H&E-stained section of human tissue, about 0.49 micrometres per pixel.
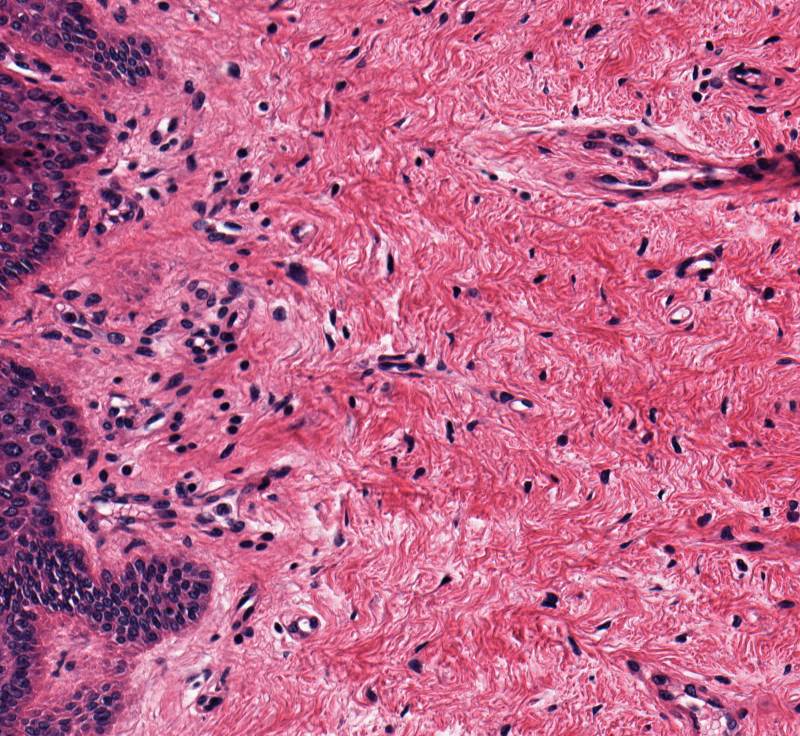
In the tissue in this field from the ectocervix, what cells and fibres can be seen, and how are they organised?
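Epithelium's only at the left edge, pushing broad, irregular projections into the fibrous stroma filling the rest, so its border is wavy and indented. Short interlacing strands of pink, wavy collagen make up the stroma, not straight parallel bundles.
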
